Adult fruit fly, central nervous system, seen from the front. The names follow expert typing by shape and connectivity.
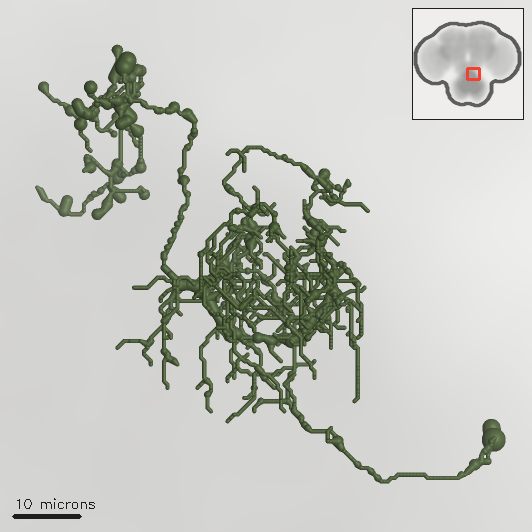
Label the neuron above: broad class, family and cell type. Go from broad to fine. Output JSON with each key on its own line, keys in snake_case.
{
 "broad_class": "nerve-cord intrinsic neuron",
 "family": "hemilineage 06B",
 "cell_type": "IN06B073"
}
